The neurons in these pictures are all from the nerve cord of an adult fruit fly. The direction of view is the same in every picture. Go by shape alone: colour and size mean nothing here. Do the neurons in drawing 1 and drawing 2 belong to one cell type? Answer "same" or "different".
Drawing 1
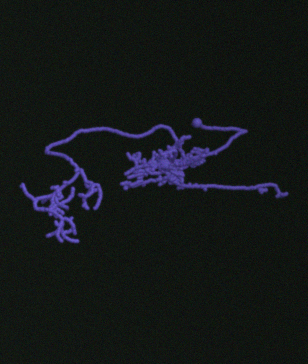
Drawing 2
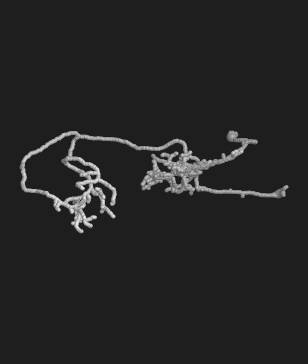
same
